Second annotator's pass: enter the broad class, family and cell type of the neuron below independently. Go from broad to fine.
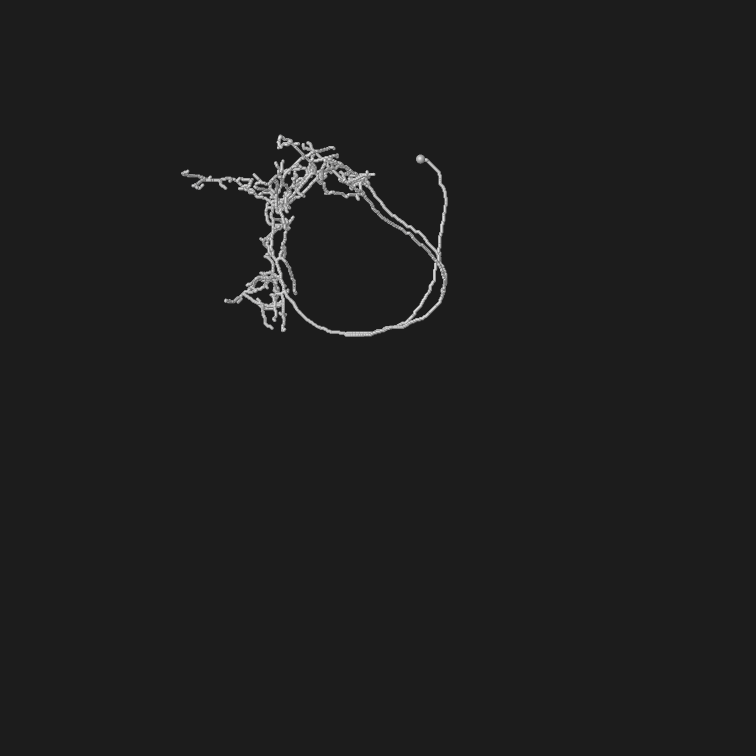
central-brain intrinsic neuron; hemilineage DM1_antero_dorsal; CRE095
